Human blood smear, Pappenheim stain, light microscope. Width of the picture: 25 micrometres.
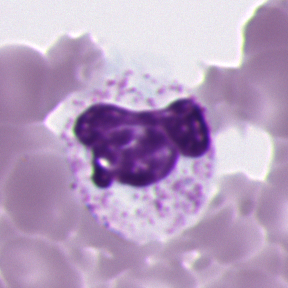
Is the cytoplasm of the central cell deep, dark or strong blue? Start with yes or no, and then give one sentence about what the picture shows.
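No. The cytoplasm is plentiful and very pale, almost colourless.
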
